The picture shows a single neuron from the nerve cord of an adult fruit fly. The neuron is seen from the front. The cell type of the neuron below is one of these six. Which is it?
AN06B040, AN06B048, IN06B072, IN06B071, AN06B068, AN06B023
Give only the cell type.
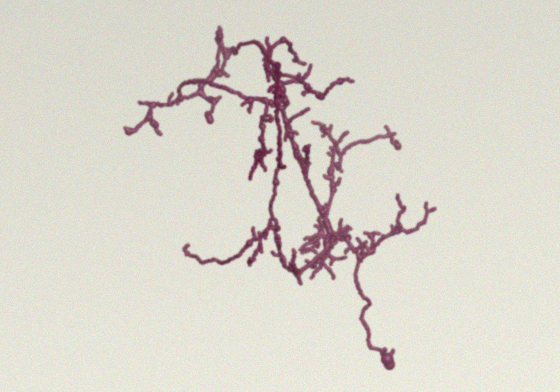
IN06B072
